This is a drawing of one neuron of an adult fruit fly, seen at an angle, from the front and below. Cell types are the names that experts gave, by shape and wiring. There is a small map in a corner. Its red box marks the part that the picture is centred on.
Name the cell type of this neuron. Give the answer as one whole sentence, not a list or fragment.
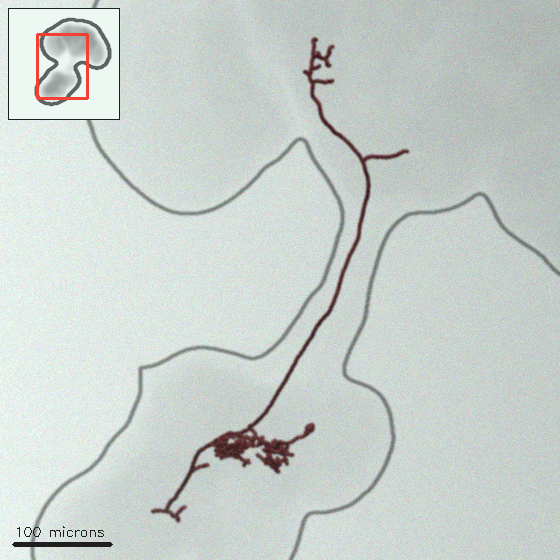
Among cell types, the one for this neuron is AN10B019.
